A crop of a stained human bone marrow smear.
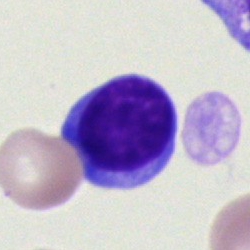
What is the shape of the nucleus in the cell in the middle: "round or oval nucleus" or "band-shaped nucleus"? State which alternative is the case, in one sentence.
A nucleus forming one compact round or oval mass is found in this cell.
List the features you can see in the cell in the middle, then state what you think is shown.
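Notice first how much of the cell the nucleus takes up: most of it. Its chromatin is densely stained, a dark purple. Now follow the rim of cytoplasm, which is blue and widest below the nucleus. What you are looking at is a lymphocyte.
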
